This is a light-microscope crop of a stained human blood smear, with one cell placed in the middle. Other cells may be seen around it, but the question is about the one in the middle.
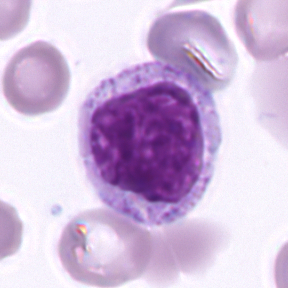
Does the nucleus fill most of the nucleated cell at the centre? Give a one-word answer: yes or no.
Yes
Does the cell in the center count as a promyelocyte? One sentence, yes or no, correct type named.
No, what is seen at the centre is a myelocyte instead of a promyelocyte.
